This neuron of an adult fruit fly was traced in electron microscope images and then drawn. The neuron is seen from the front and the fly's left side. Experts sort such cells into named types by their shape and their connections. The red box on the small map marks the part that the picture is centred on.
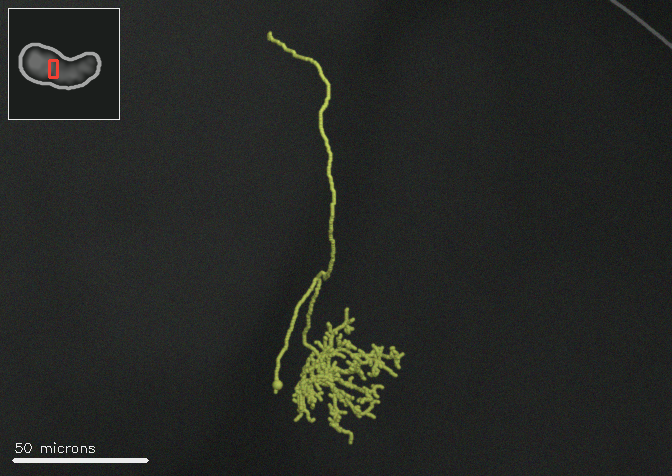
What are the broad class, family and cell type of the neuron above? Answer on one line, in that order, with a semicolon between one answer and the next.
visual projection neuron; LC; LC20b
